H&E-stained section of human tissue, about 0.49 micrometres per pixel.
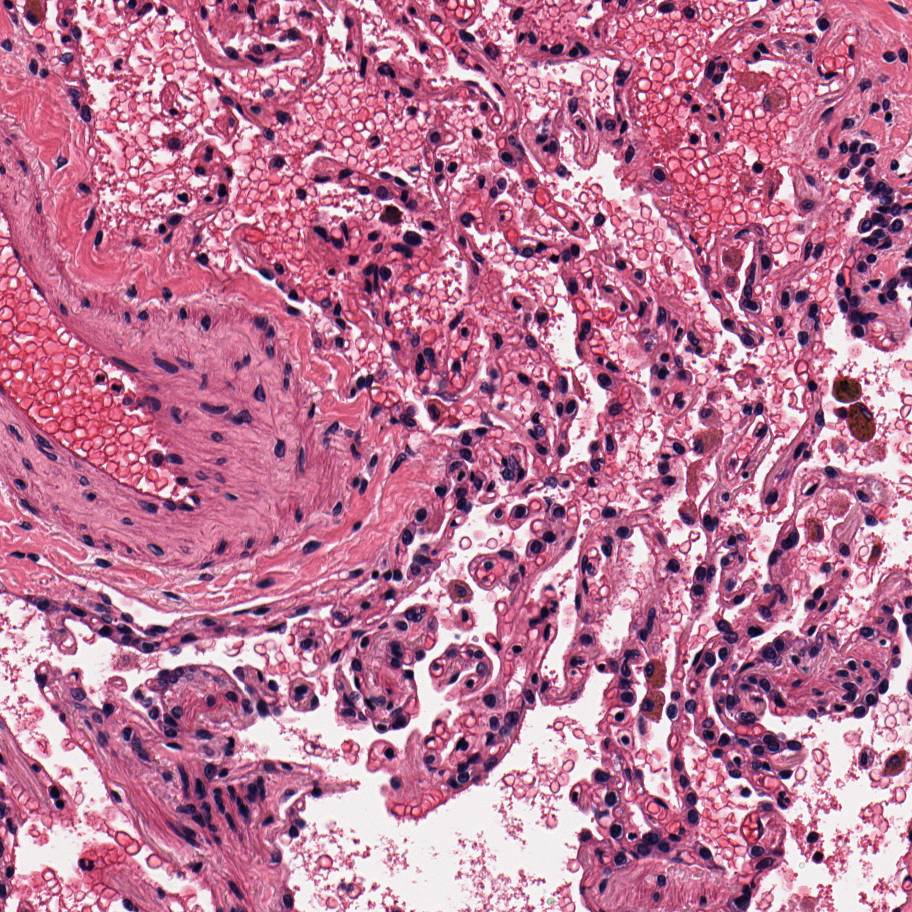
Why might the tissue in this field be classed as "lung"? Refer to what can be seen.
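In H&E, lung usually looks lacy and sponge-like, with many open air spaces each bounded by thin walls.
Most of this field fits that: thin branching septa outline small irregular spaces. What fits less well is the upper half, where many of those spaces are filled with closely packed red blood cells. On the left, a thick-walled vessel has elongated, spindle-shaped nuclei lying parallel to the curve of its wall. Scattered cells in the spaces hold coarse golden-brown pigment in their cytoplasm, the largest near the right edge.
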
